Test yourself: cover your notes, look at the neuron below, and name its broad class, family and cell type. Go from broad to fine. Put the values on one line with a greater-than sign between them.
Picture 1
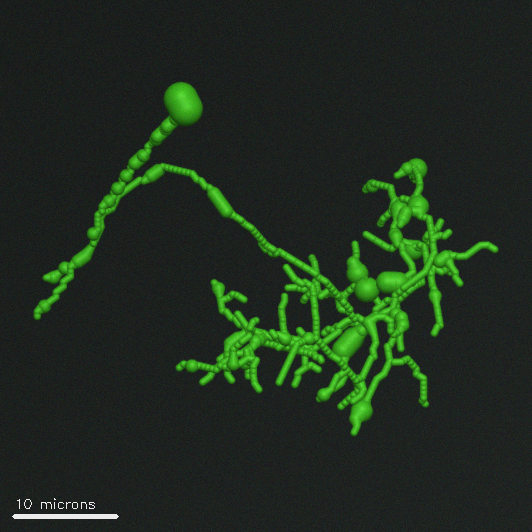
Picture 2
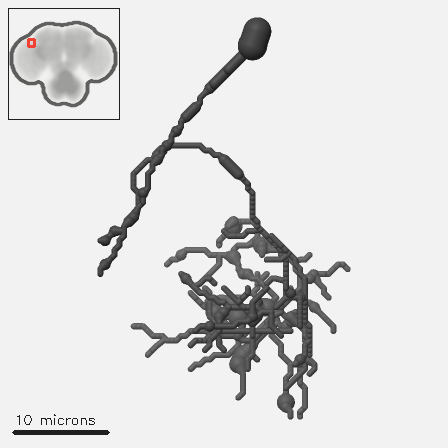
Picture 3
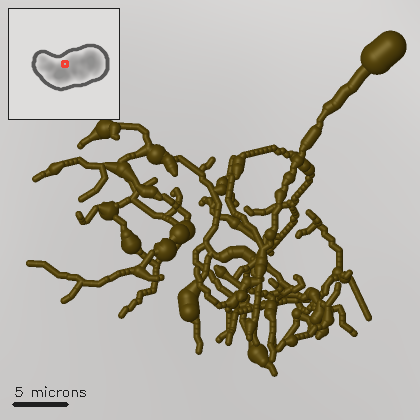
optic-lobe intrinsic neuron > Mi > Mi17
